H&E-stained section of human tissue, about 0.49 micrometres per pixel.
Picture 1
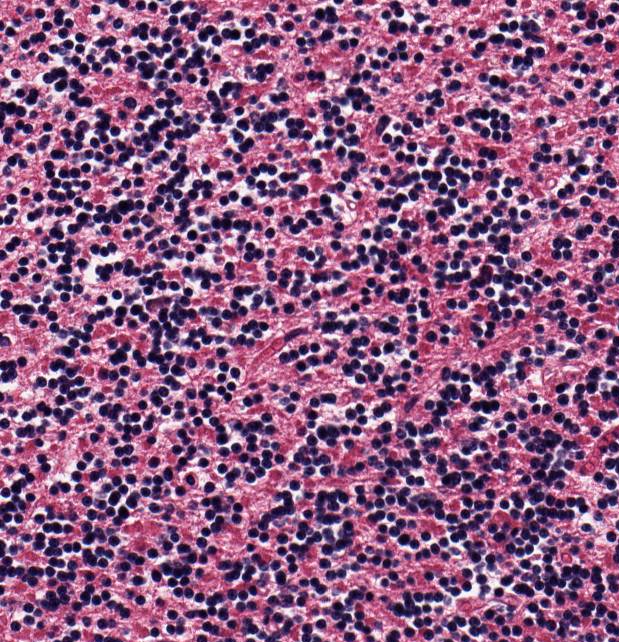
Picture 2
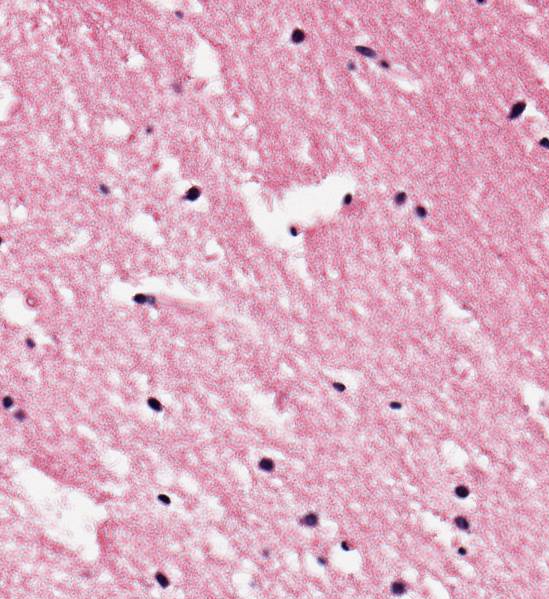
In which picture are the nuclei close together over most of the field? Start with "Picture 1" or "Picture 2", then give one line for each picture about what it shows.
Picture 1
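Picture 1: Small round dark nuclei are densely and fairly evenly packed across the whole field, with no layering or organised units.
Picture 2: The nuclei are sparse and lie singly, widely spaced across the field.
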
